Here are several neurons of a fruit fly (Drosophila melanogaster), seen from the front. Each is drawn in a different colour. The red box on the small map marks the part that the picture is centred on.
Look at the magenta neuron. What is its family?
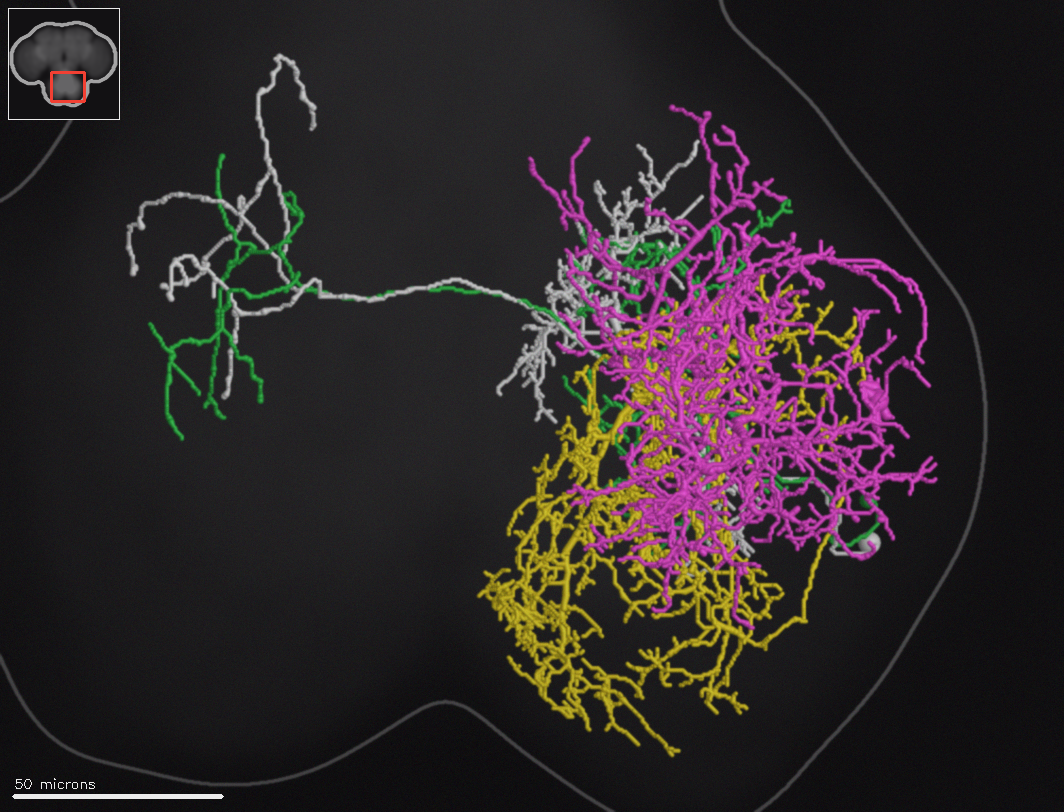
hemilineage 03B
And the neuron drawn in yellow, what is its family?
hemilineage 03A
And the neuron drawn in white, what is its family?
hemilineage 08B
